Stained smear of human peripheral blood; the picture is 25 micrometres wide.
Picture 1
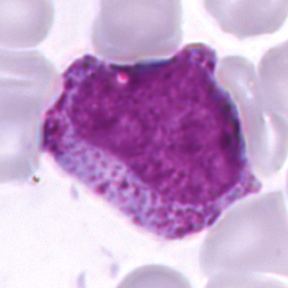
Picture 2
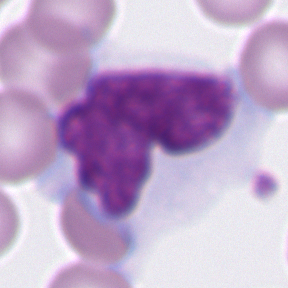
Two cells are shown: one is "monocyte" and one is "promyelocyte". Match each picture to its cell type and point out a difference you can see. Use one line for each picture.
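The cell in picture 1 is a promyelocyte. The cytoplasm is sprinkled with many fine purple granules.
The cell in picture 2 is a monocyte. No distinct granules are seen in the cytoplasm.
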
